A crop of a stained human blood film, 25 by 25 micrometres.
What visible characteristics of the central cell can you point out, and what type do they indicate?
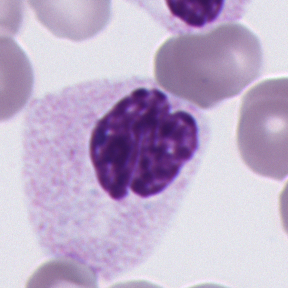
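Fine pinkish-violet granules are distributed evenly through the cytoplasm. The nucleus lies off-centre, toward the upper right of the cell, and shows no distinct nucleoli. The cell edge is smooth, with no surface projections. The cell is a segmented neutrophil.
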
